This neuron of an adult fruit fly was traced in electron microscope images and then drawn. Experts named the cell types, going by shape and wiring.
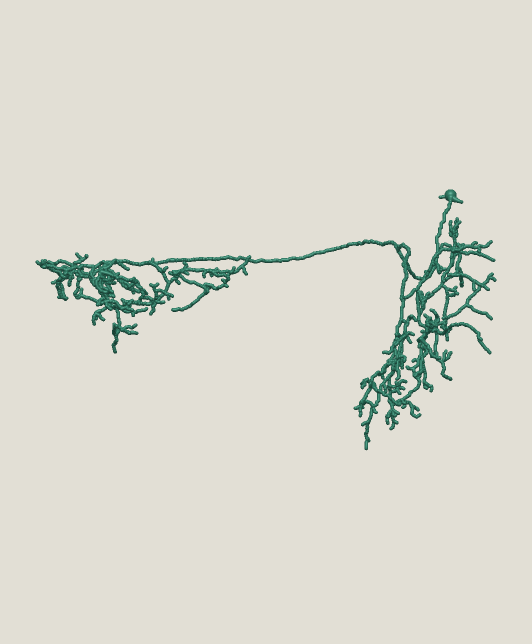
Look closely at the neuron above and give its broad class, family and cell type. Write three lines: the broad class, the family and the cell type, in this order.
visual projection neuron
hemilineage VPNl&d1_medial
LT51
